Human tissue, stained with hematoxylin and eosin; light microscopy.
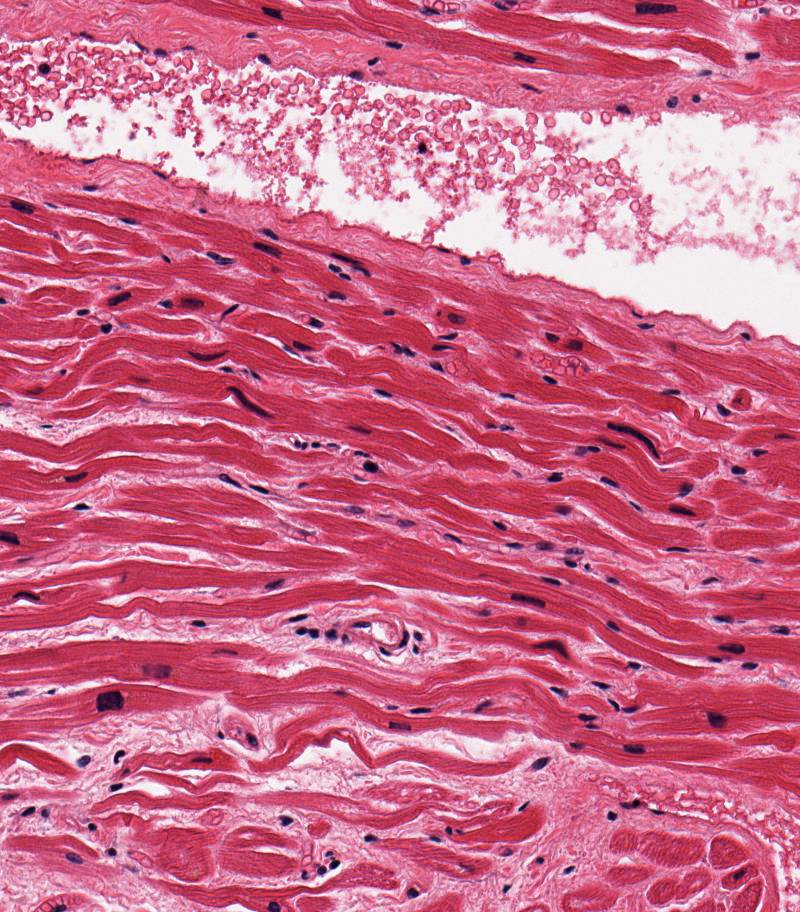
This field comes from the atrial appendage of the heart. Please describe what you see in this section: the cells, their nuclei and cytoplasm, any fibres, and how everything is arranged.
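Wide lumen crossing upper field at a slant; muscle tissue above and below. Lining thin and flat, no tall epithelial cells. Muscle fibres wavy through most of field. Scattered dark nuclei mostly elongated, aligned with fibre direction.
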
